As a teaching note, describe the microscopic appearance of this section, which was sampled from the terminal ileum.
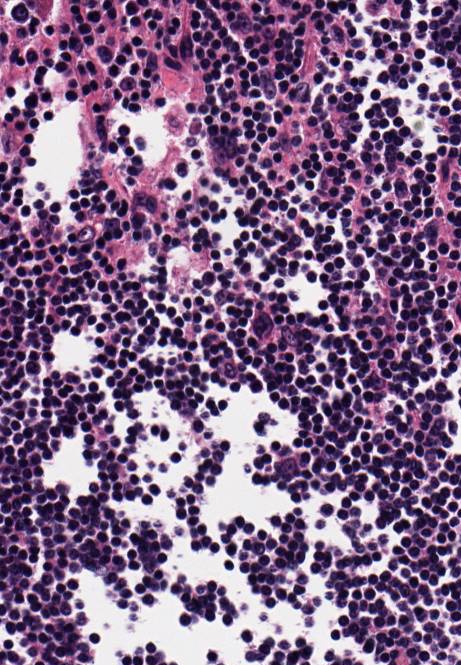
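A diffuse sheet of densely packed small round cells fills the field, without nodular or follicular arrangement. Most are lymphocytes: dark, round, condensed nuclei, very scant cytoplasm. Pink eosinophilic material lies between them, most abundant in the upper third. In the upper part, larger cells with paler oval nuclei and pink cytoplasm are scattered among the lymphocytes.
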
